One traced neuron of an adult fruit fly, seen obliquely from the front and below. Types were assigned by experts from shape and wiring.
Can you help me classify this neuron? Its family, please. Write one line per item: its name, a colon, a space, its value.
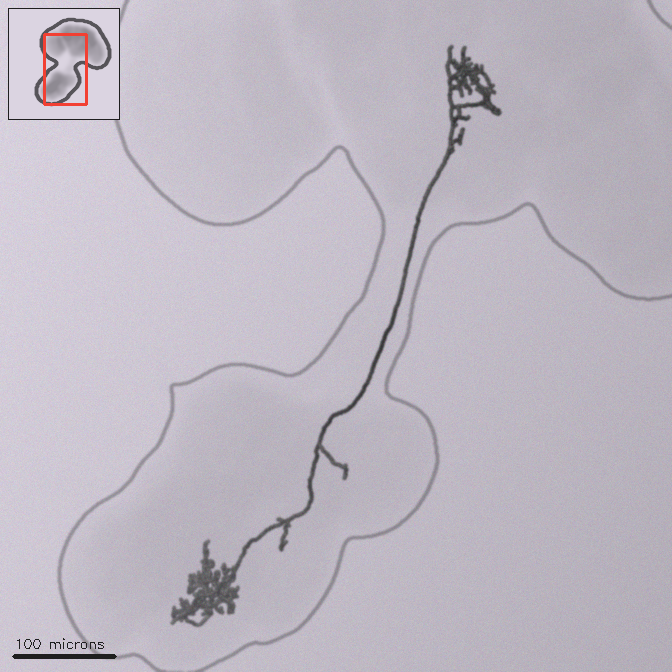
family: hemilineage 04B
